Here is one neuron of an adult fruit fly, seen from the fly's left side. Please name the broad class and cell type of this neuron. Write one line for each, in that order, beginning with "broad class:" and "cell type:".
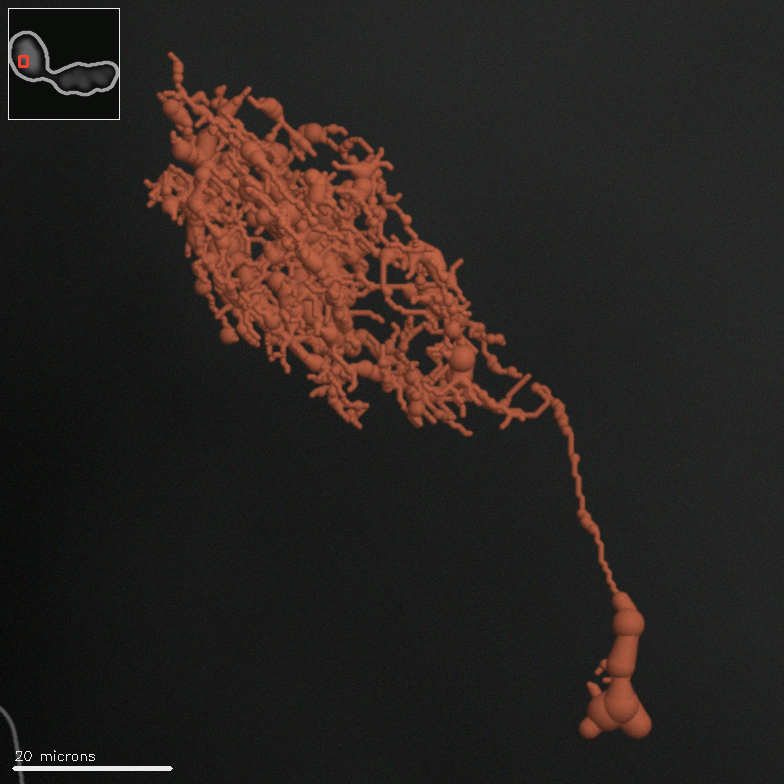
broad class: central-brain intrinsic neuron
cell type: AVLP352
